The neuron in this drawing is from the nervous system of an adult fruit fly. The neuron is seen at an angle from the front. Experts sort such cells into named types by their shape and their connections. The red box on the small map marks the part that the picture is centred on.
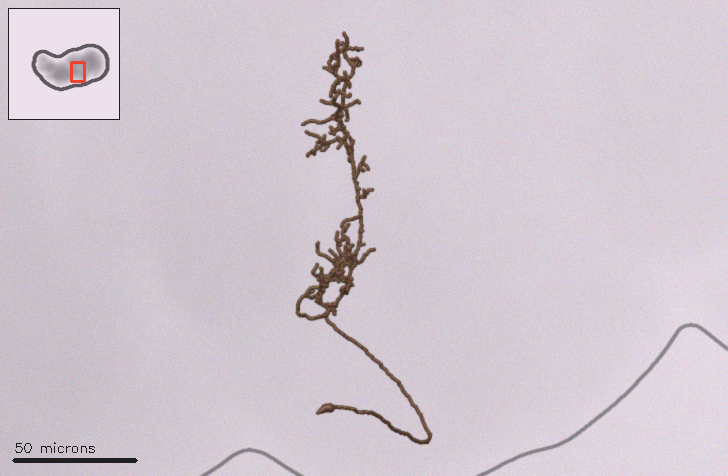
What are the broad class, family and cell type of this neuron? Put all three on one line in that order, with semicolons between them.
central-brain intrinsic neuron; hemilineage MD3; AMMC025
